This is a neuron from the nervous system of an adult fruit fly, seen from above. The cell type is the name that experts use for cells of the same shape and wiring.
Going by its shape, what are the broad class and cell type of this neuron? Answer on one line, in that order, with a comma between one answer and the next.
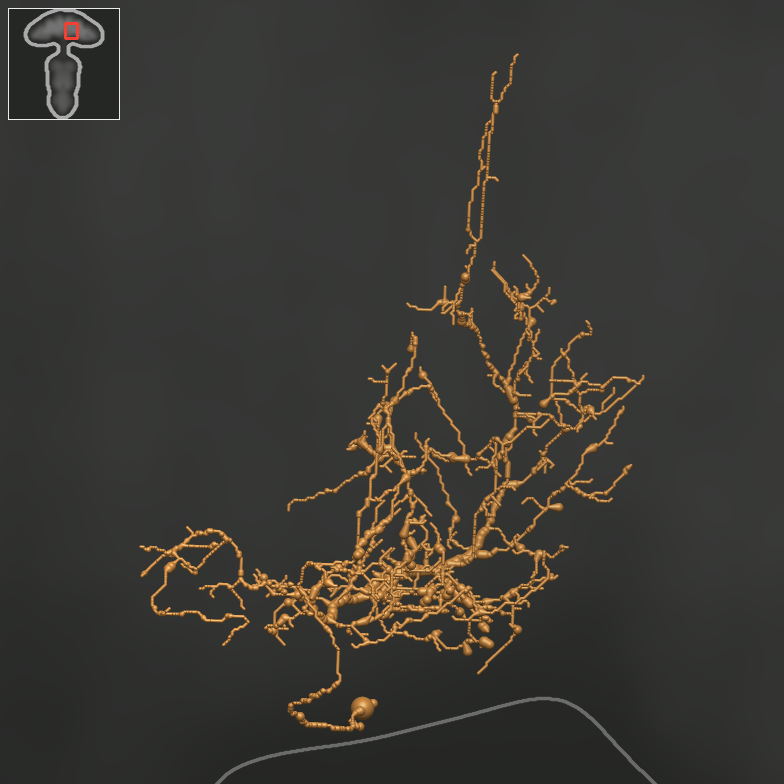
central-brain intrinsic neuron, PS261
